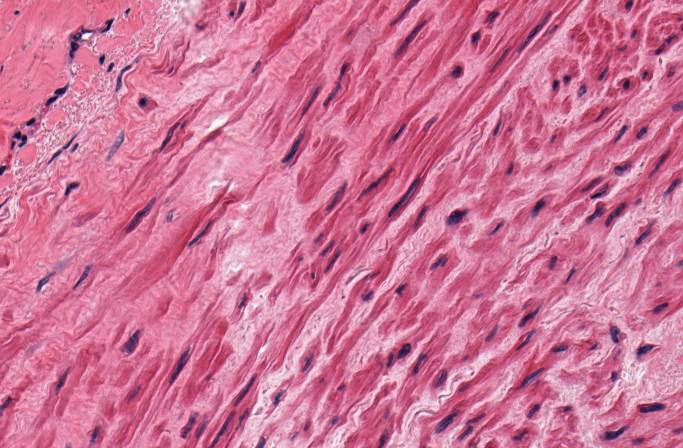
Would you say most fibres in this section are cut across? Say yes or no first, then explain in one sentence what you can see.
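No. Across most of the field the pink fibres and their nuclei run diagonally from lower left to upper right.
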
